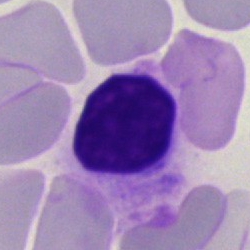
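Lymphocyte at the centre of the field: the chromatin looks dark purple and dense, with only faint lighter patches. Its cytoplasm, pale lilac-grey, forms a thin rim above the nucleus and is widest below it. In that lower part I notice a few irregular purple clumps.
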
